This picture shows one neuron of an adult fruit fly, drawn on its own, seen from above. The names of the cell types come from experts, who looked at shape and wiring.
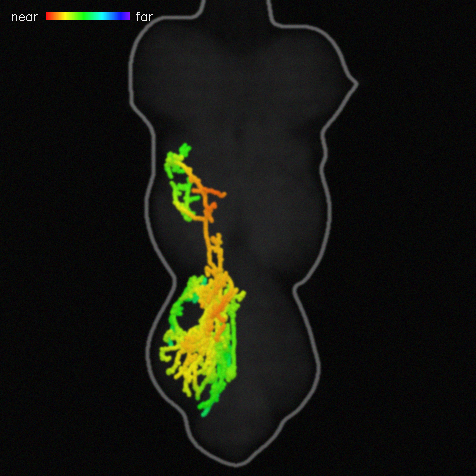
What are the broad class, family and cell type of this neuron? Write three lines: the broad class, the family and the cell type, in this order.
nerve-cord intrinsic neuron
hemilineage 02A
IN02A004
